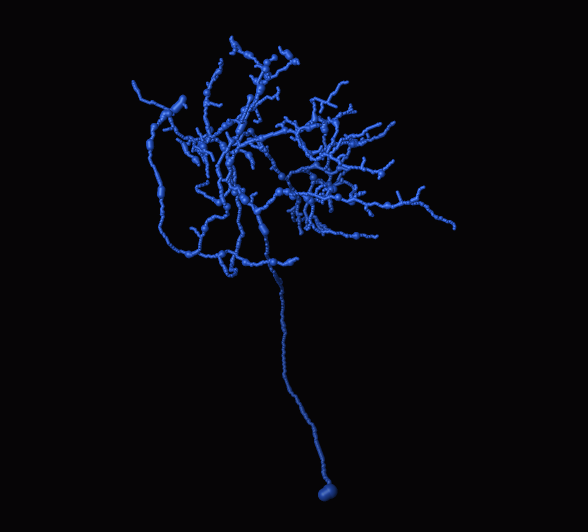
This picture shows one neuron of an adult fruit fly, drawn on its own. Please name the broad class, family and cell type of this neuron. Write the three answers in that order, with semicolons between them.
central-brain intrinsic neuron; hemilineage WEDa2; PS054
